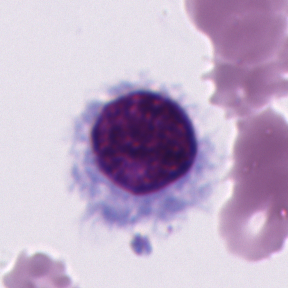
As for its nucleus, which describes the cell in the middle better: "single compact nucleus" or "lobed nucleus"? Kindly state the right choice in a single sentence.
There is a single undivided, compact nucleus of round, oval or kidney shape in the cell.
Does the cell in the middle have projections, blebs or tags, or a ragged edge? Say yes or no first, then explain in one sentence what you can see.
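Yes. The cytoplasm is edged all around by fine, ragged, hair-like projections.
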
